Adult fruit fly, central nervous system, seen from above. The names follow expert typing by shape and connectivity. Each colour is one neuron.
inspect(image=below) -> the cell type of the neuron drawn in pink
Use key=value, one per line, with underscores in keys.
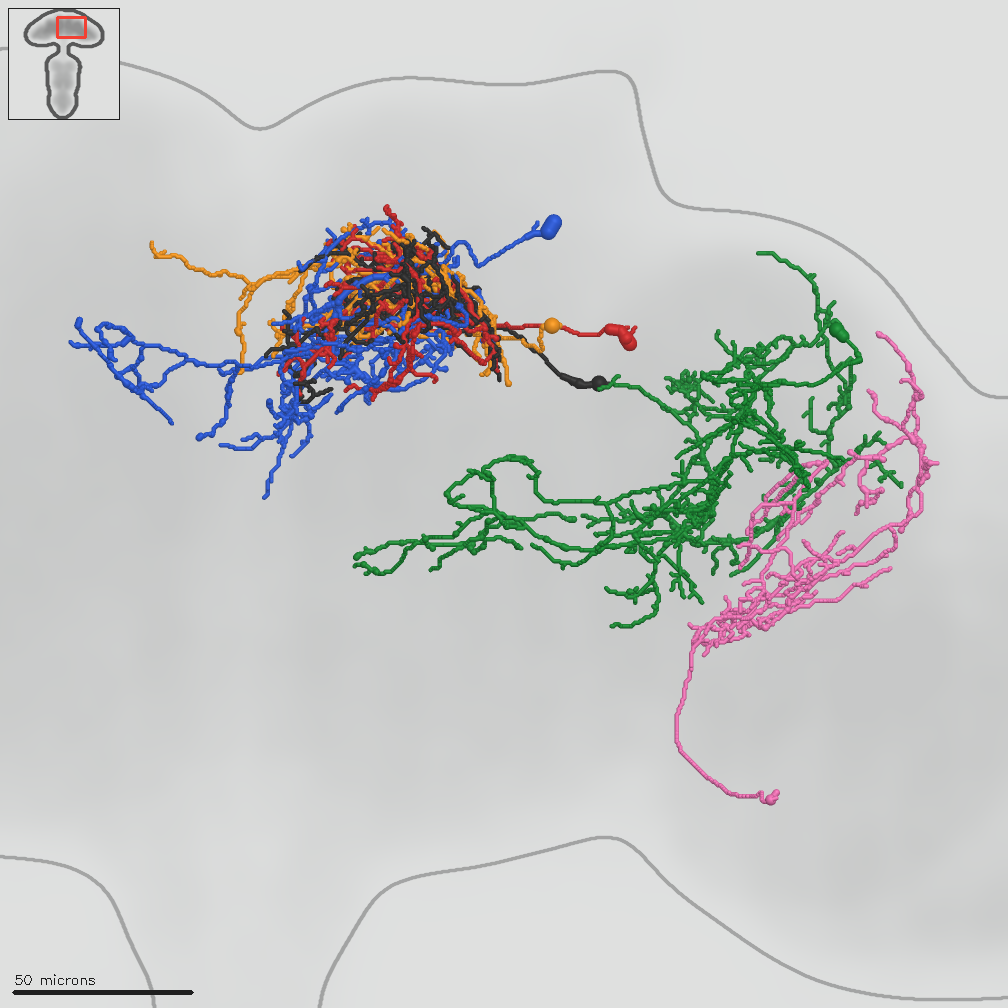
cell_type=PVLP099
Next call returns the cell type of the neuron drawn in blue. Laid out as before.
cell_type=GNG187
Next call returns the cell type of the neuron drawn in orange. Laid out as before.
cell_type=GNG623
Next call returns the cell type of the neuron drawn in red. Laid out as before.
cell_type=GNG407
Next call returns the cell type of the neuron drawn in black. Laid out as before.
cell_type=GNG406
